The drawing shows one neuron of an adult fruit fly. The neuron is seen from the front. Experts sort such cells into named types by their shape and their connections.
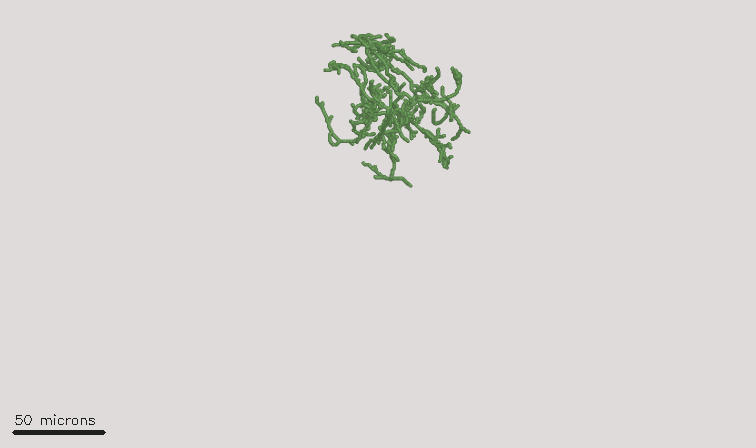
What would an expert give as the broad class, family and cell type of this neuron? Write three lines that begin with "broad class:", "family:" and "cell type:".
broad class: nerve-cord intrinsic neuron
family: hemilineage 19B
cell type: IN19B078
